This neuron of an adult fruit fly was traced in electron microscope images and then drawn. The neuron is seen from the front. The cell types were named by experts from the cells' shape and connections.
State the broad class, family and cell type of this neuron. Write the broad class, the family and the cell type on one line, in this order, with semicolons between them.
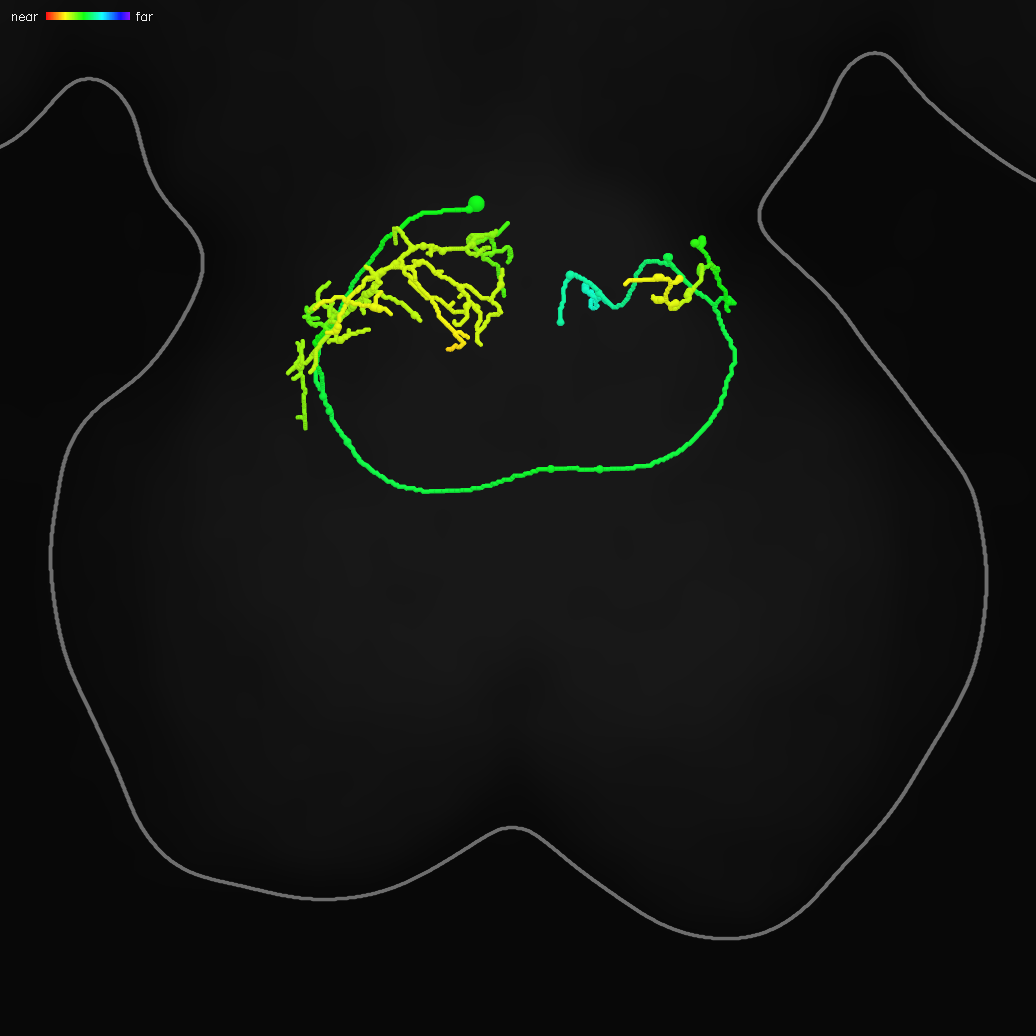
nerve-cord intrinsic neuron; hemilineage 19B; IN19B085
